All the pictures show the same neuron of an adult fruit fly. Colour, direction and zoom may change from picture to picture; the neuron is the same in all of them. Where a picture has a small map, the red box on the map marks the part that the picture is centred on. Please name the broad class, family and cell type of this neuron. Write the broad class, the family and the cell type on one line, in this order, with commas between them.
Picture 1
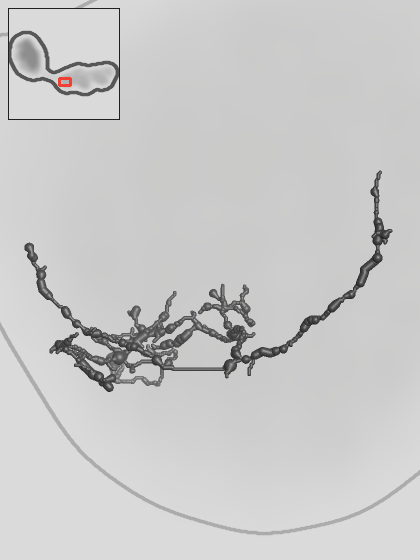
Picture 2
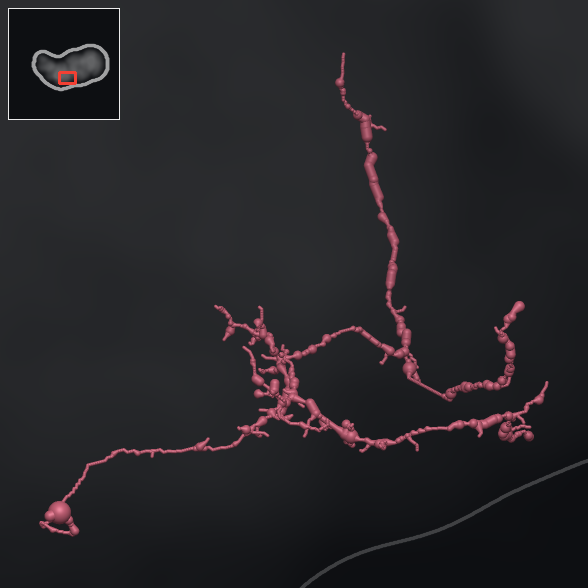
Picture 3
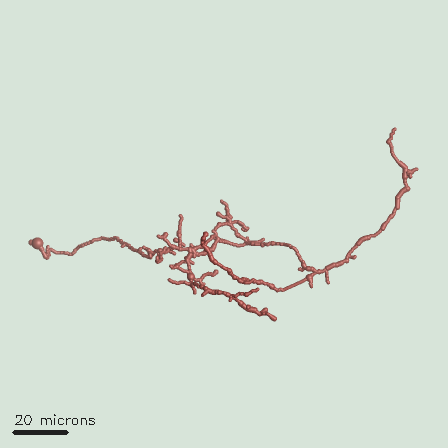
nerve-cord intrinsic neuron, hemilineage 14A, IN14A028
